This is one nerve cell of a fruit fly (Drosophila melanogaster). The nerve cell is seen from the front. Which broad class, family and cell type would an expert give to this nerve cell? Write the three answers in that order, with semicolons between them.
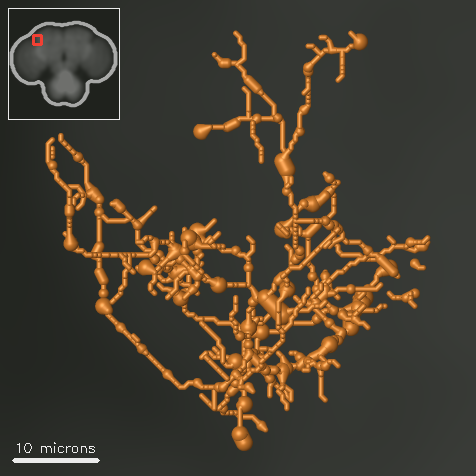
central-brain intrinsic neuron; hemilineage SLPp&v1_posterior; LHPV4b7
